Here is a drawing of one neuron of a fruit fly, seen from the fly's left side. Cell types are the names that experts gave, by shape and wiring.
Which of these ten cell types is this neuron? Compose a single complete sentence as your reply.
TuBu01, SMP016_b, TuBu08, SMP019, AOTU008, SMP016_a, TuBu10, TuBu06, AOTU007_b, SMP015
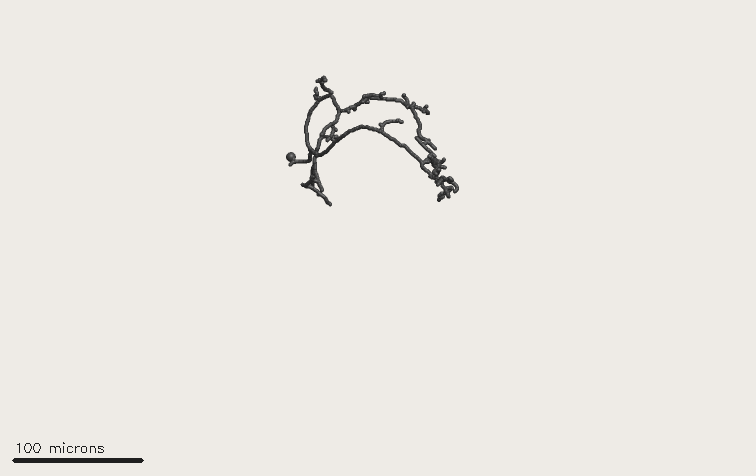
This neuron is categorized as cell type SMP016_a.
